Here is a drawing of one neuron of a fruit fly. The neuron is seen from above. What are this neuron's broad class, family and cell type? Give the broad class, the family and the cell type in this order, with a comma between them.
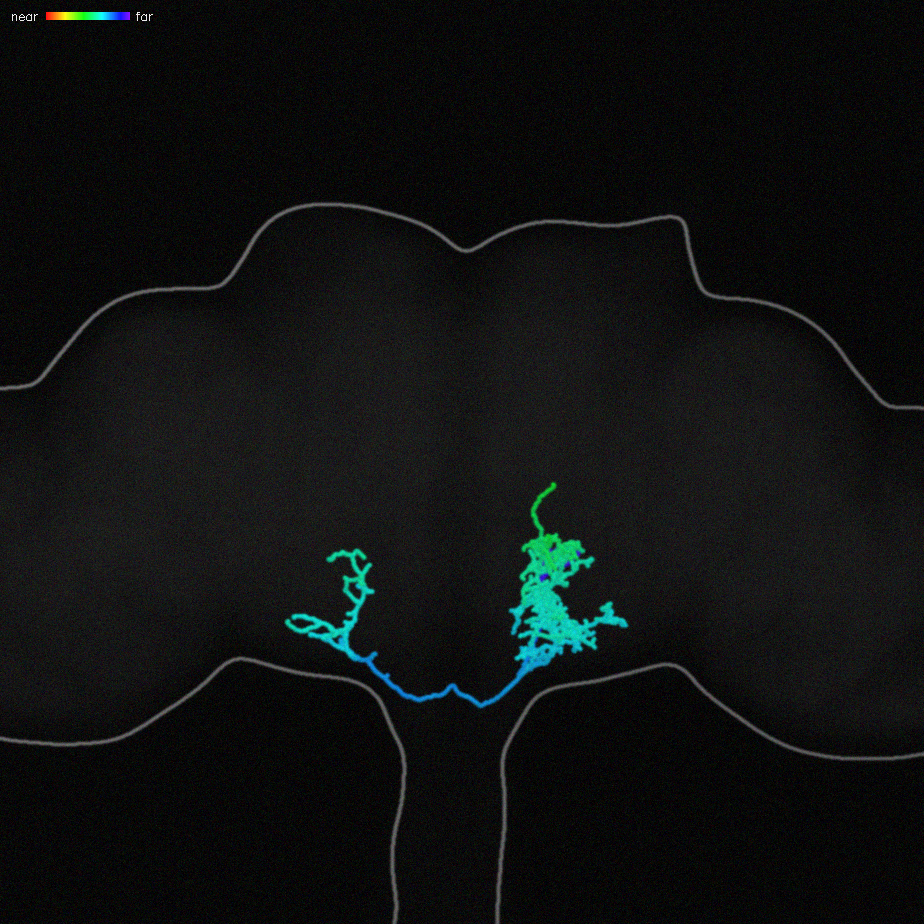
central-brain intrinsic neuron, hemilineage LB6, CB0164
